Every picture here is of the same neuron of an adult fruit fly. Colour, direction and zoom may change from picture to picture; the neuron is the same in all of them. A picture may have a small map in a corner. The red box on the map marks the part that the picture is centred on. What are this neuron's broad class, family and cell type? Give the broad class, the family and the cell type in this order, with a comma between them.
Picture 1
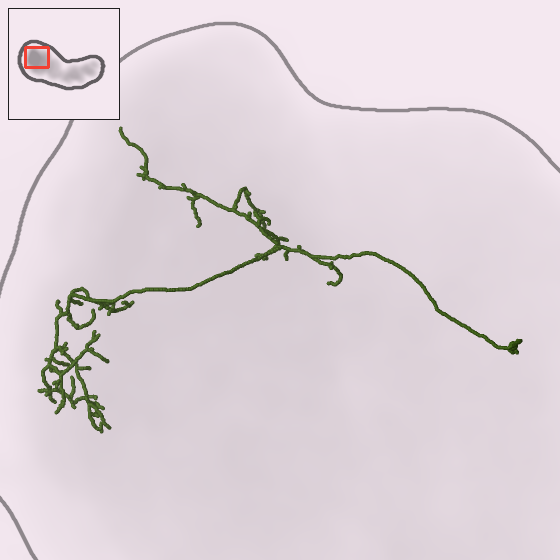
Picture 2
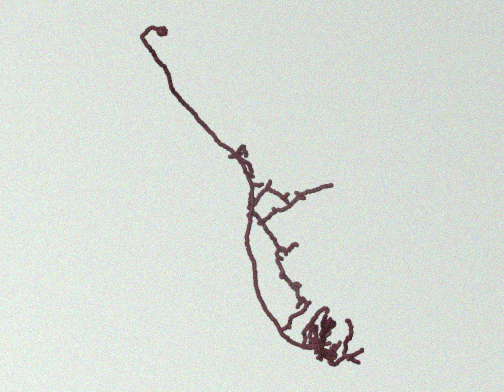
central-brain intrinsic neuron, hemilineage DM6_posterior, CB4054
